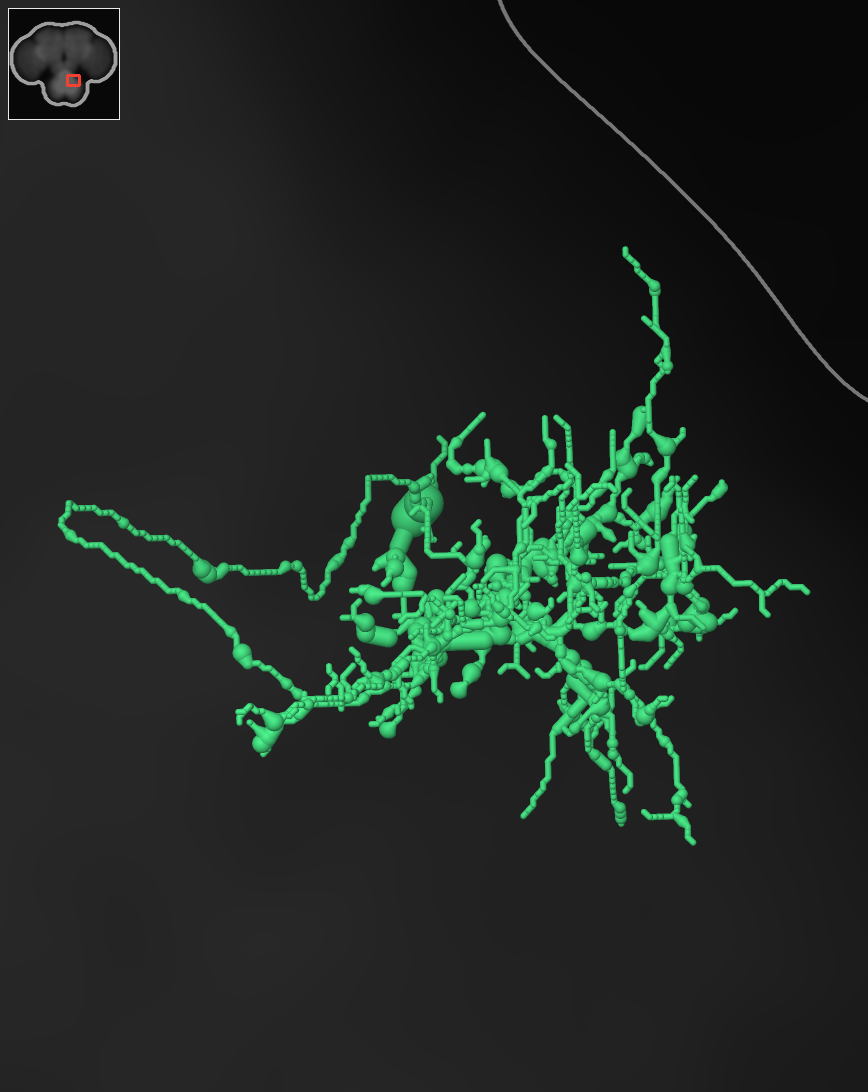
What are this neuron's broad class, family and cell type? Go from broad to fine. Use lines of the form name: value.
broad class: nerve-cord intrinsic neuron
family: hemilineage 21A
cell type: IN21A049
